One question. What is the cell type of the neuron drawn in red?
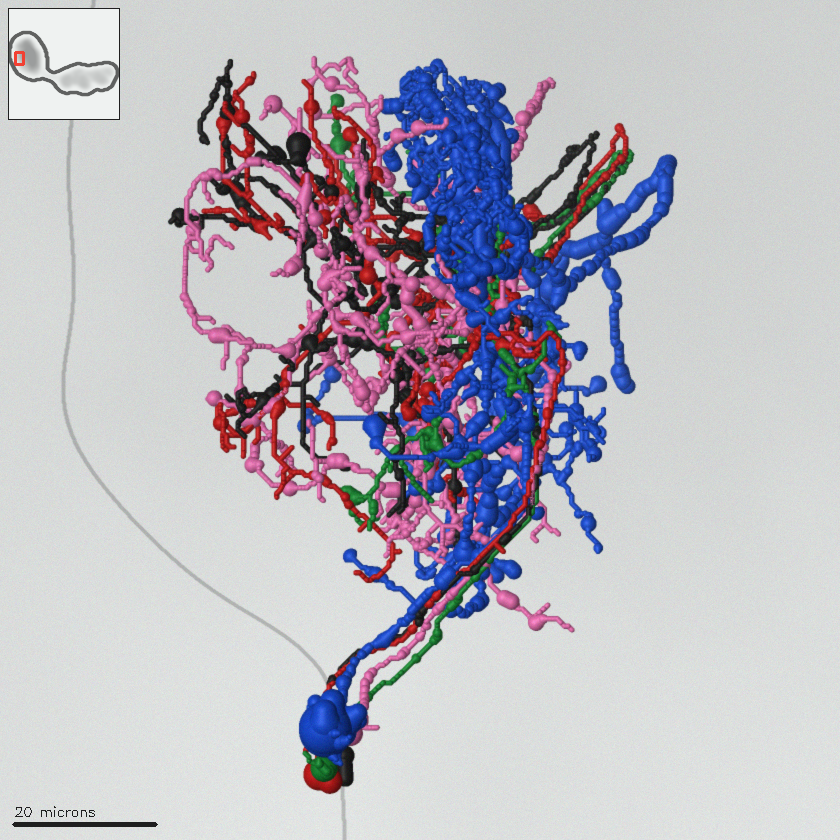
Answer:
v2LN34B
